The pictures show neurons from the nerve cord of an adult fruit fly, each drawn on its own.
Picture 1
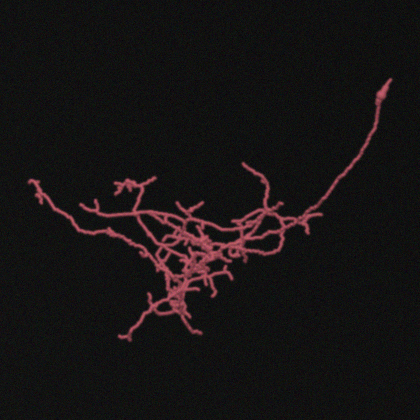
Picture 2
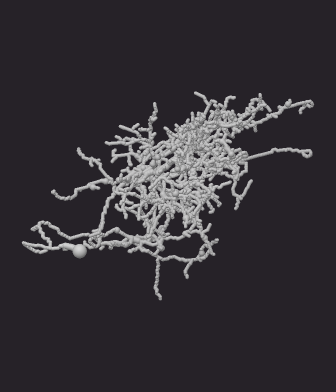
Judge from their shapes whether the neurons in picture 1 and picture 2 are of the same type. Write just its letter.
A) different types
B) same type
A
